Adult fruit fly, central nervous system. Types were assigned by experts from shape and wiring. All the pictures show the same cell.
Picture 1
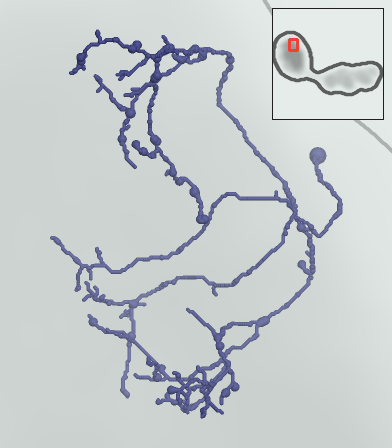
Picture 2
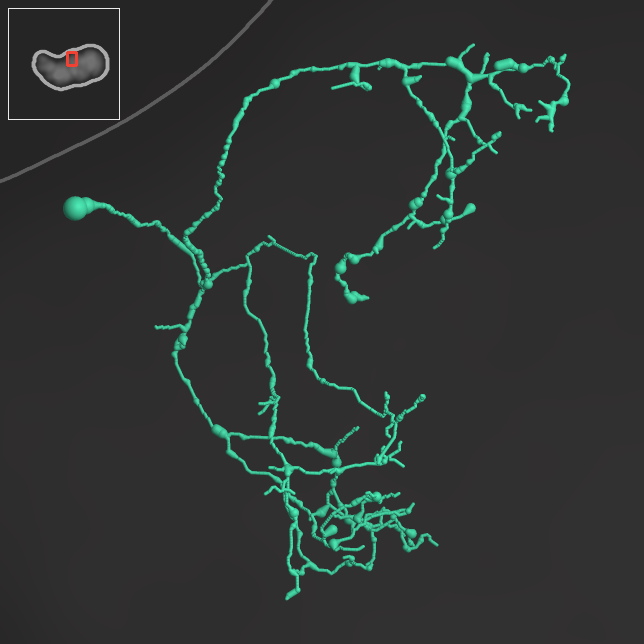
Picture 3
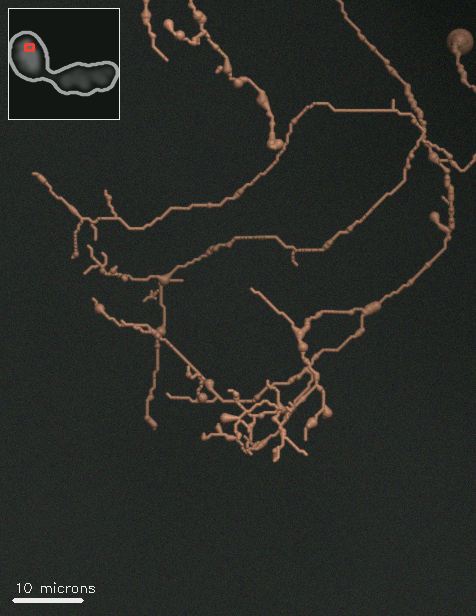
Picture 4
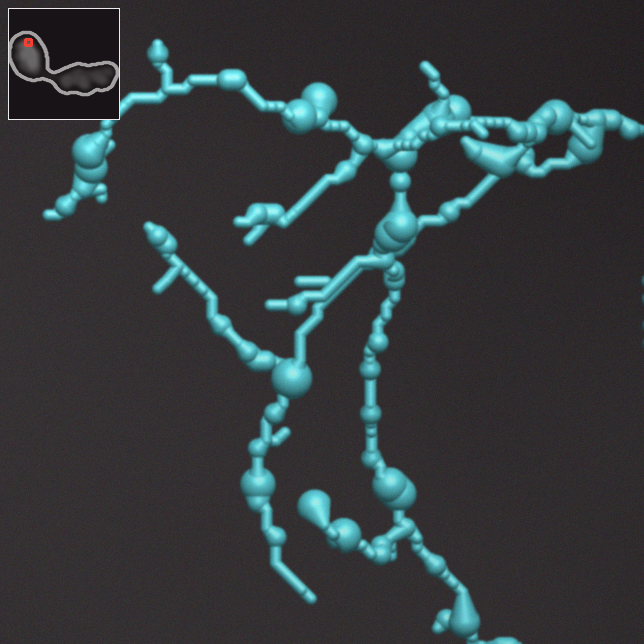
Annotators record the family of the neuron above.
hemilineage LHp2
